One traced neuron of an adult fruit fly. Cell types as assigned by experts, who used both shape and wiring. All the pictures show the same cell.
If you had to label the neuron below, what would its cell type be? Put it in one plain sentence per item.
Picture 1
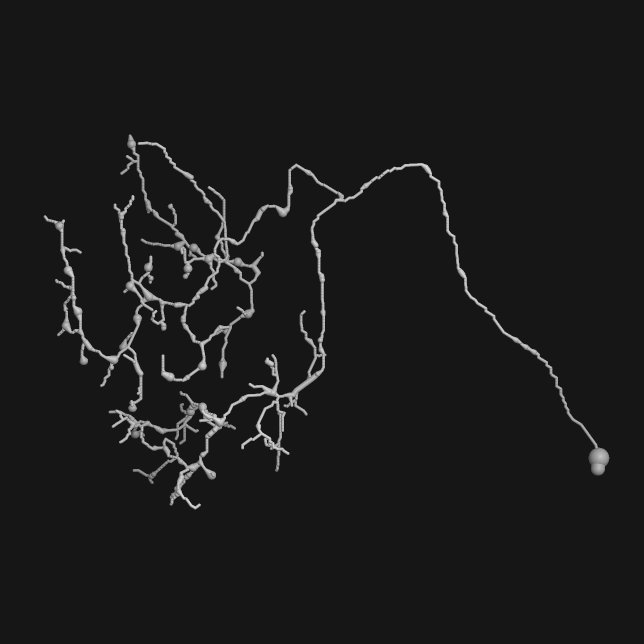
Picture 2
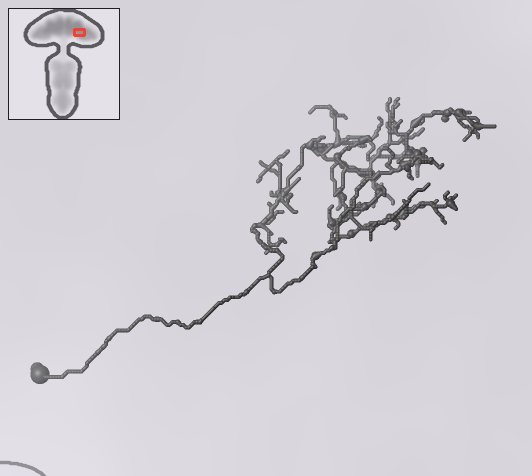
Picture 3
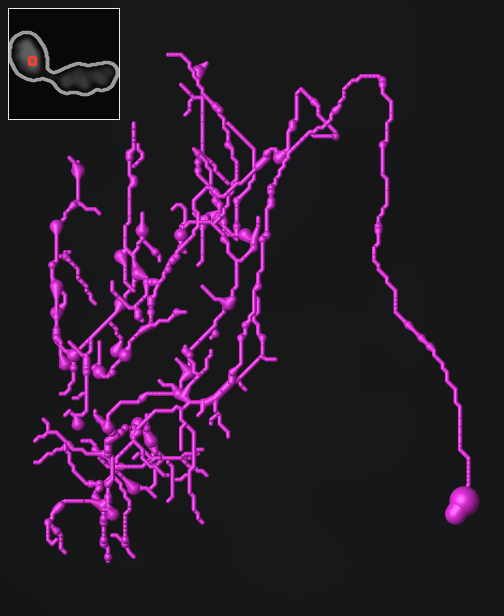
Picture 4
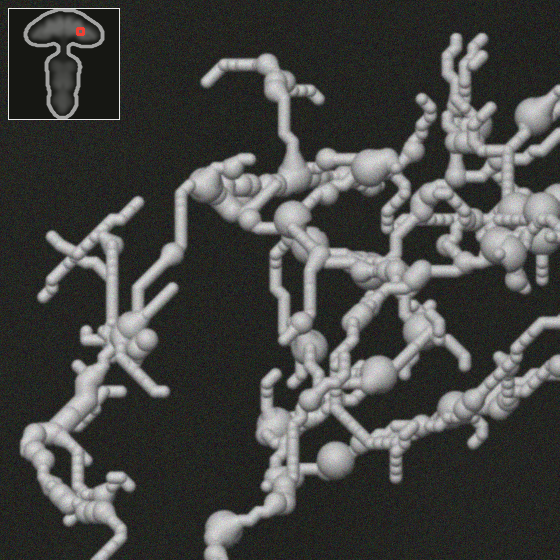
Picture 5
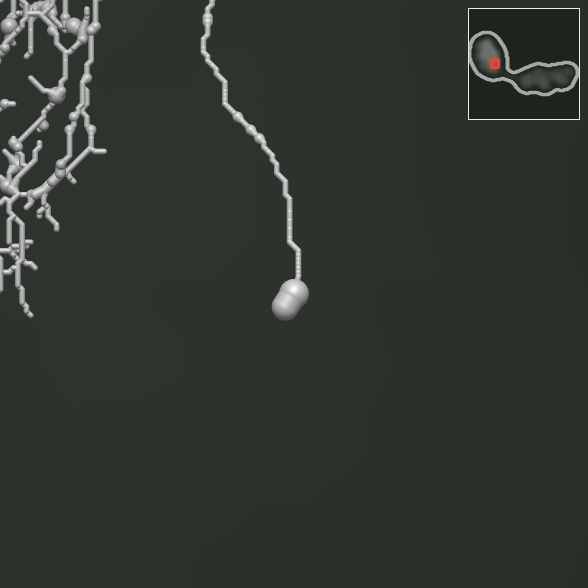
The cell type is Li18b.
